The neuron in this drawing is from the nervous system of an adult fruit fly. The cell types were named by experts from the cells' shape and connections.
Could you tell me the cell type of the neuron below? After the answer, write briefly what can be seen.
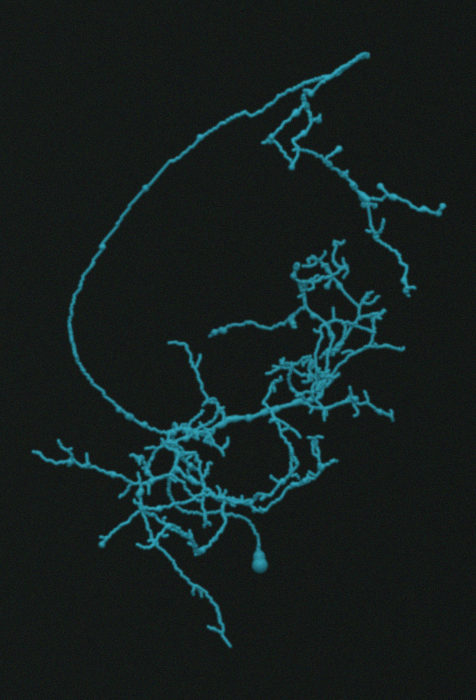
It is of cell type IN01A053. It is a nerve-cord intrinsic neuron. The cell body is at the bottom of the picture. As drawn here it is taller than it is wide.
